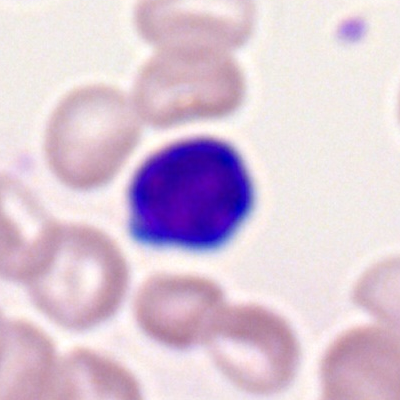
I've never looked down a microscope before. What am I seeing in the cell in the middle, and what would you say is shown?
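Nucleus: single, unlobed, filling nearly the whole cell. Chromatin dense, stained dark purple. Cytoplasm: blue, only a thin rim visible, mainly along the lower left edge. Cell: lymphocyte.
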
